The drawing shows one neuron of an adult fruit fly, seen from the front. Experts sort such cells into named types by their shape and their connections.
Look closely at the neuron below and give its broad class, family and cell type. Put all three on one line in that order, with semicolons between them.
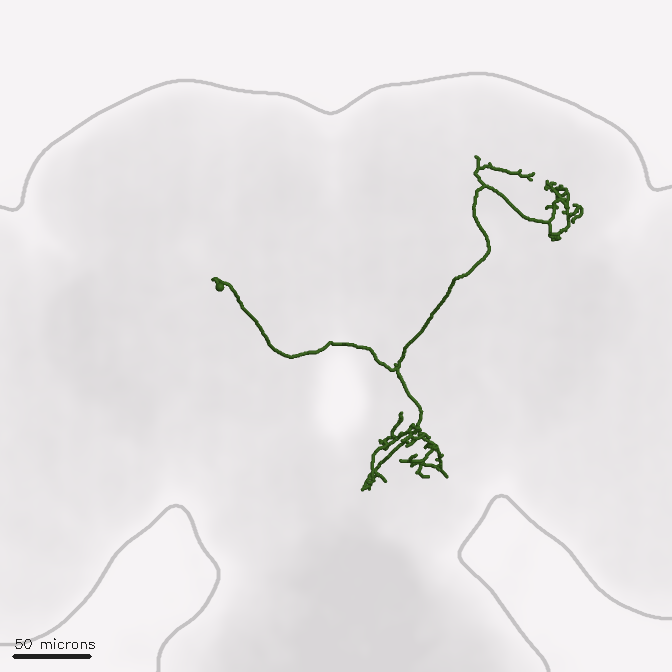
central-brain intrinsic neuron; hemilineage CREa1_ventral; mAL5B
